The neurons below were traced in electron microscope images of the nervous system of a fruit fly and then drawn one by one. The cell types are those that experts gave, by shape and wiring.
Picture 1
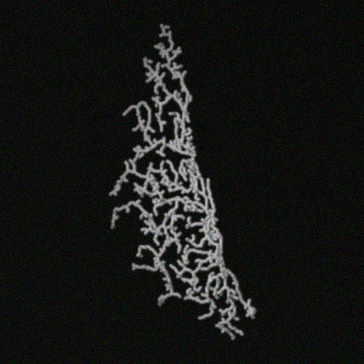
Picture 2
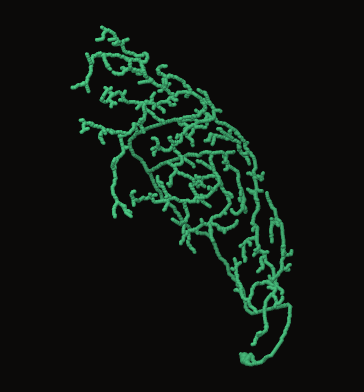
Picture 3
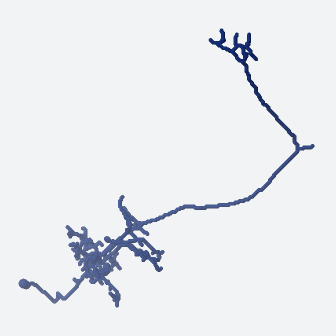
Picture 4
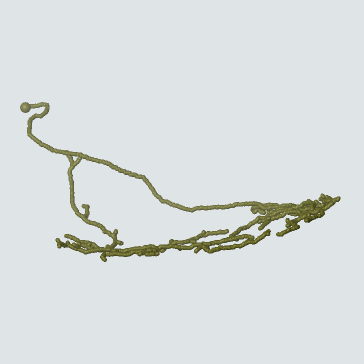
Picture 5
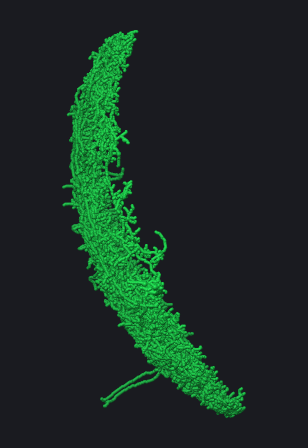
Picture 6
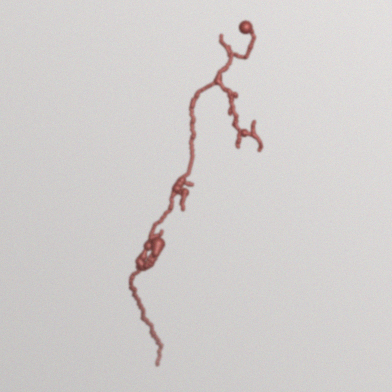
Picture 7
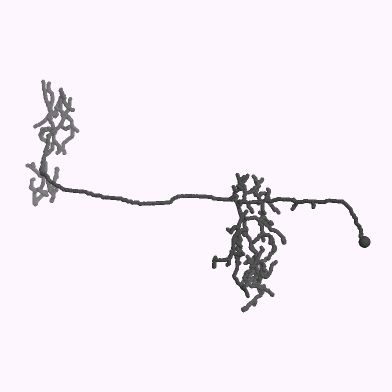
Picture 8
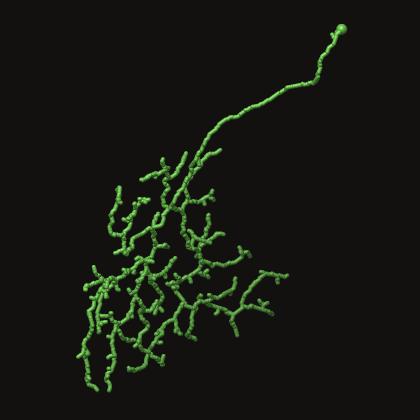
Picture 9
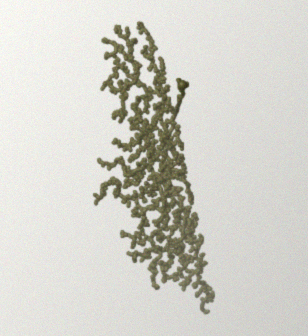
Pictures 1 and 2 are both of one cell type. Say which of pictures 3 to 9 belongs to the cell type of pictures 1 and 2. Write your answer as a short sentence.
Picture 8 is of the same cell type.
